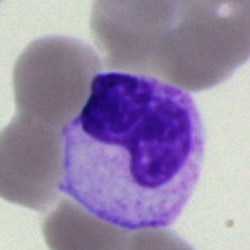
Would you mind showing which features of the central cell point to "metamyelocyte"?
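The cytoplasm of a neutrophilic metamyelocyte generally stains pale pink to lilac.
Here the cytoplasm is pale lilac, so its colour goes with the name metamyelocyte. The nucleus is indented like a kidney, with its notch facing the lower left. Its chromatin is dense and dark purple. Fine pinkish-purple granules are scattered through the cytoplasm.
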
